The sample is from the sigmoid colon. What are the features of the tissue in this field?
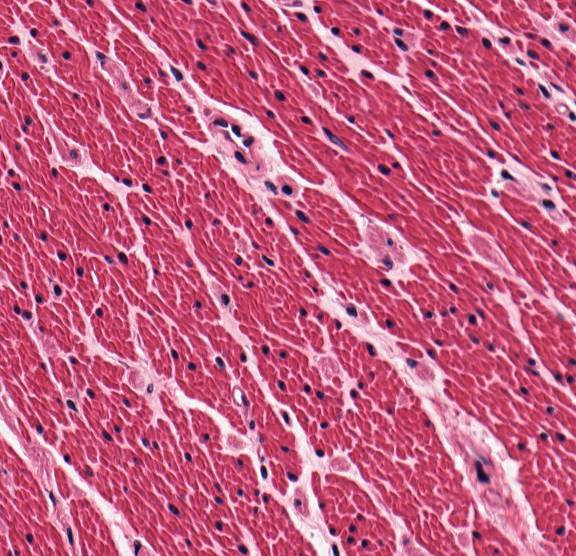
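Fibres grouped into bundles; pale clefts between them run diagonally, upper left to lower right. Most nucleated fibre profiles: one small dark central nucleus. Narrow empty white gaps split parts of the clefts and separate some fibres, suggesting shrinkage during processing. No fat cells.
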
